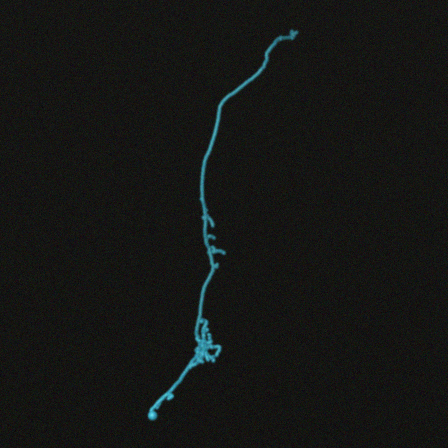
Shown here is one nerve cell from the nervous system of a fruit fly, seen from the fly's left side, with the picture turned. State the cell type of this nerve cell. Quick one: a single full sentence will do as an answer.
This nerve cell is included in the cell type AN07B085.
